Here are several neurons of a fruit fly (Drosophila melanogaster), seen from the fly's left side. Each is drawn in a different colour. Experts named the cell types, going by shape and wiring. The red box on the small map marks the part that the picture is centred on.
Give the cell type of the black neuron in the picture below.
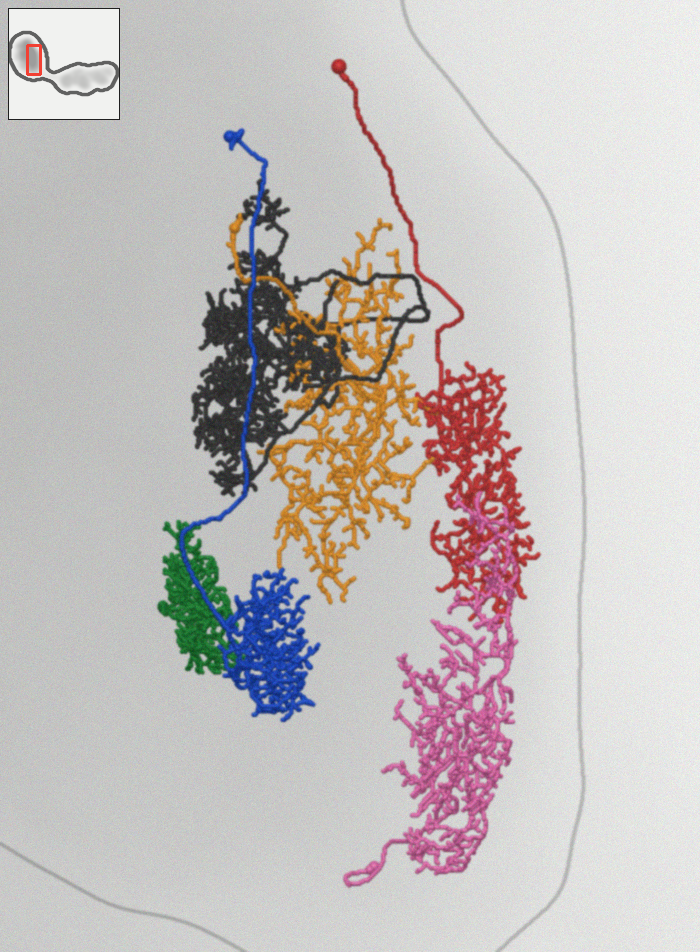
Pm3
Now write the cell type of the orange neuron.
Pm6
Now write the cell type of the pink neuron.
Pm8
